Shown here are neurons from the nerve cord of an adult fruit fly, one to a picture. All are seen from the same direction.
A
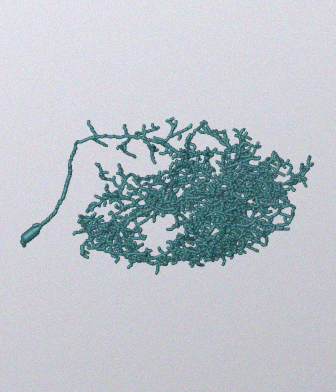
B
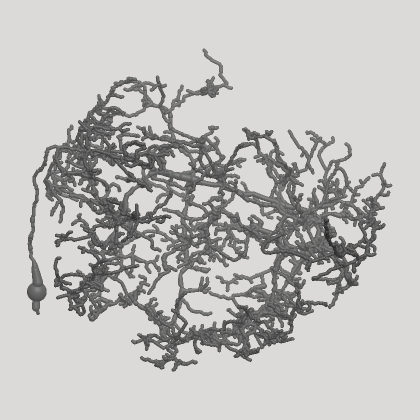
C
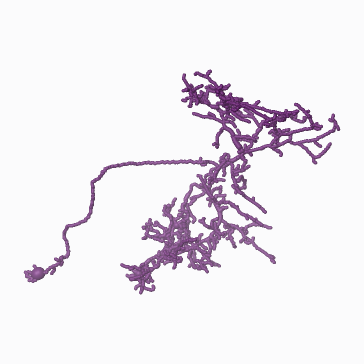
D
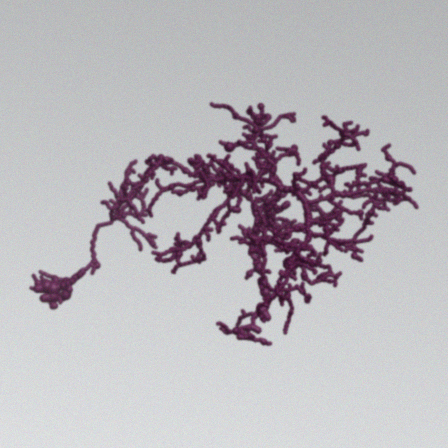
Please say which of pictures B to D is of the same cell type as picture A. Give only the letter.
D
